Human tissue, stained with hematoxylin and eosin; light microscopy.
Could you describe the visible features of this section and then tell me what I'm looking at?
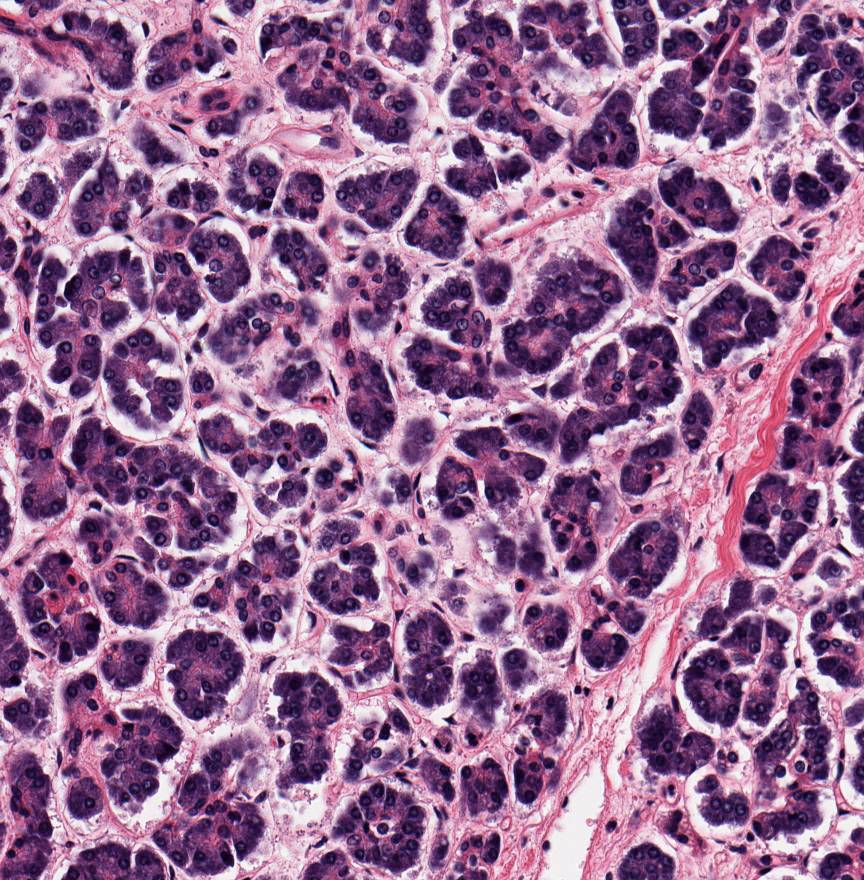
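Looking at the acinar cells, their nuclei are round and sit toward the outer, basal side. The acinar lumina are small, mostly hard to make out. A band of wavy pink collagen crosses diagonally, from the upper right down toward the lower centre-right. I find no fat cells anywhere here. So this is pancreas.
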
